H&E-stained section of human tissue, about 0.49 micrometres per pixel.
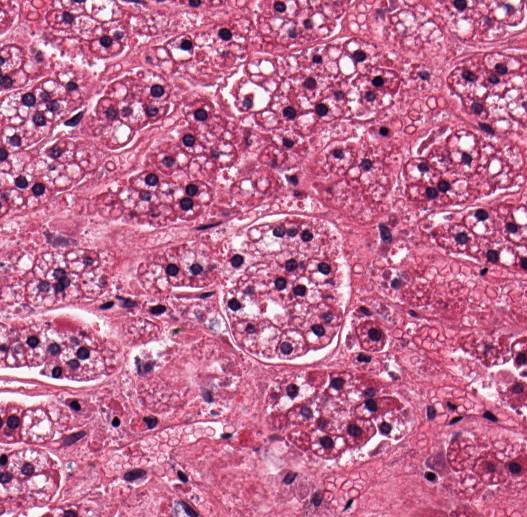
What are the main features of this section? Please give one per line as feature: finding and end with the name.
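Cytoplasm: in most cells pale and foamy, with many small clear vacuoles
Nuclei: small, round, darkly stained, mostly one per cell
Nest: one well-defined, rounded, of foamy cells, near field centre, thin pink rim
Lower centre: denser, more eosinophilic cytoplasm, fewer vacuoles
Name: adrenal gland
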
